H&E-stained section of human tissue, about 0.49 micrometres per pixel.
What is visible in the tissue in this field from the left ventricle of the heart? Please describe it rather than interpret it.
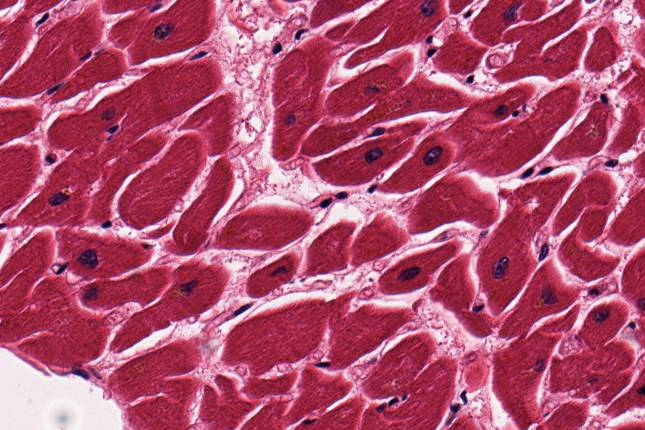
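Where a fibre shows its nucleus, there's just one, oval and sitting centrally. The cytoplasm is a deep, fairly even red-pink. Those fibre nuclei look larger and paler than the small dark ones scattered between the fibres. And between them, a thin, pale pink, loose connective tissue.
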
